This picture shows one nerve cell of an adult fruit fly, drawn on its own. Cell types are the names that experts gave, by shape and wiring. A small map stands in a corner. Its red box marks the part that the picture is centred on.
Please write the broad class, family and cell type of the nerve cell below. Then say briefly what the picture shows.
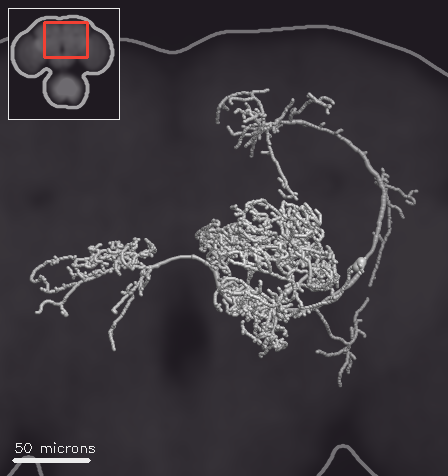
This is a central-brain intrinsic neuron. Its family is hemilineage ALl1_ventral. Its cell type is M_l2PNl20. By the scale bar it is about 250 microns wide in this view. The picture shows dozens of branch ends.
